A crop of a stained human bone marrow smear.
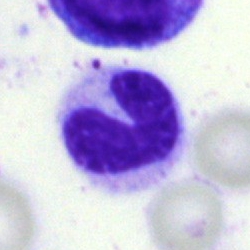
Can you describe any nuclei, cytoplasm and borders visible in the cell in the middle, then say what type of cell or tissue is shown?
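A roughly round, smooth outline encloses a nucleus deeply indented into a kidney or horseshoe shape, in which no nucleoli are visible. Fine pinkish-violet granules lie in the cytoplasm. This cell is a band neutrophil.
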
